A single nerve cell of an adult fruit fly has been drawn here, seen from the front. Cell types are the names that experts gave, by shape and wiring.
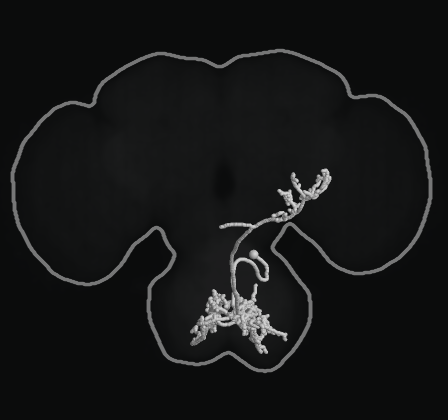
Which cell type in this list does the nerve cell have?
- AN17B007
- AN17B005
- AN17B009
AN17B007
